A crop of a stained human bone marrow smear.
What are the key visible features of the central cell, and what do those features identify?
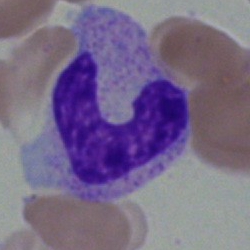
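Look first at the nucleus: it is bent into a U, with its open side facing upward. You won't find any nucleoli in it. Around it, fine pink-purple granules are scattered throughout the cytoplasm. Notice, too, that the cell outline is irregular rather than smoothly round. This cell is a band neutrophil.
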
